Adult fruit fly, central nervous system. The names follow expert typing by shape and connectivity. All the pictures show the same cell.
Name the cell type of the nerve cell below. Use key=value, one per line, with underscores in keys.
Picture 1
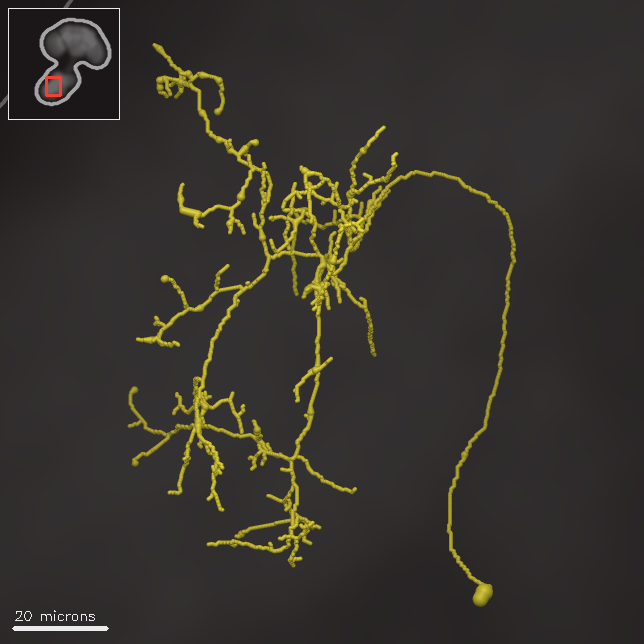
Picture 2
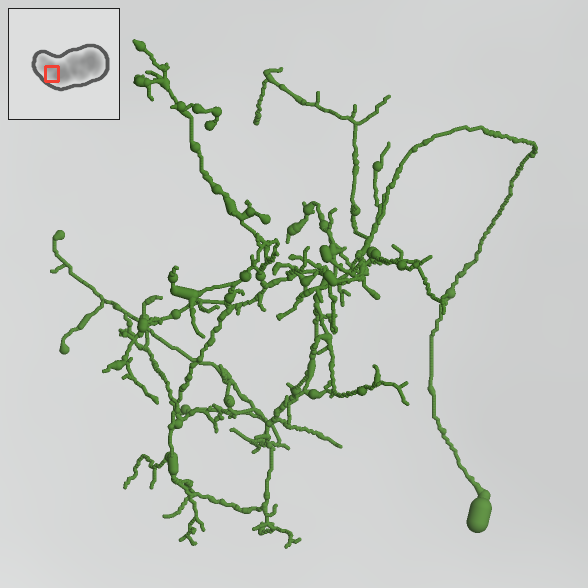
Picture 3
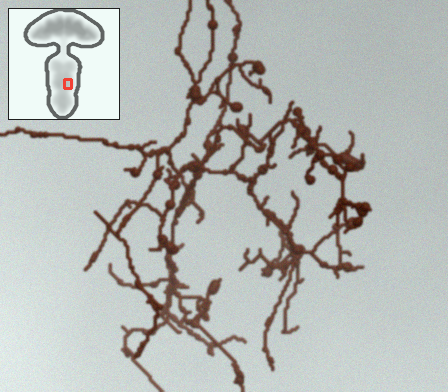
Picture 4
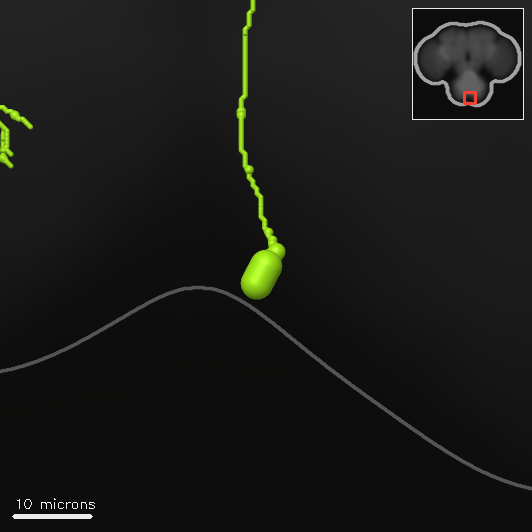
cell_type=IN12B053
